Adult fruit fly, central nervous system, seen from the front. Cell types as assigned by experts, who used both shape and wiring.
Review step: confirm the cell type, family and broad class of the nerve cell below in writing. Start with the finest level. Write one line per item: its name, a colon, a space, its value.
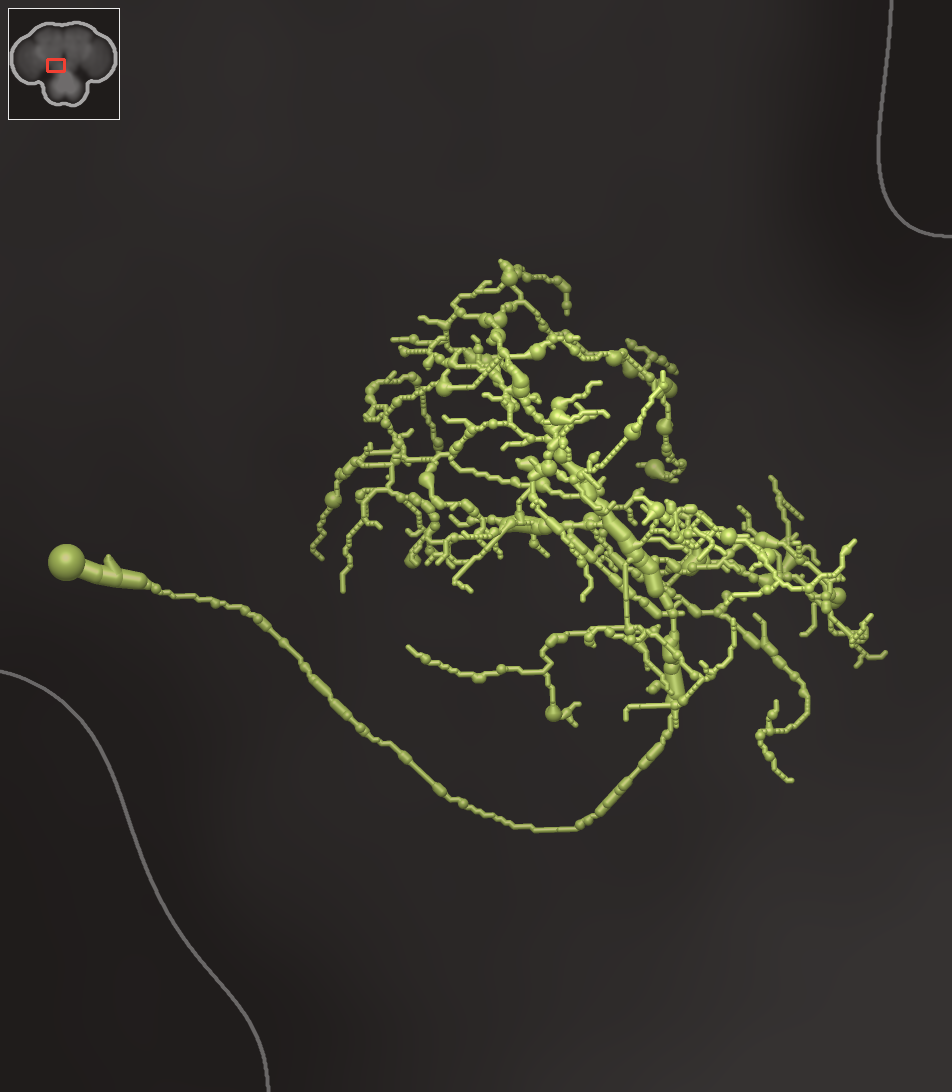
cell type: GNG407
family: hemilineage MD_SA1
broad class: central-brain intrinsic neuron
